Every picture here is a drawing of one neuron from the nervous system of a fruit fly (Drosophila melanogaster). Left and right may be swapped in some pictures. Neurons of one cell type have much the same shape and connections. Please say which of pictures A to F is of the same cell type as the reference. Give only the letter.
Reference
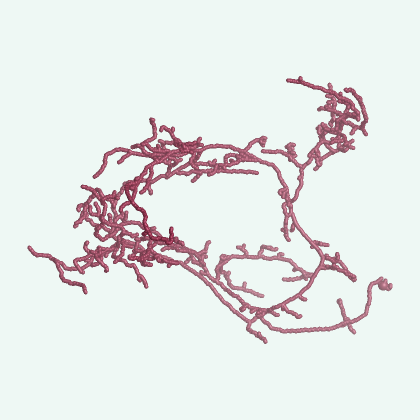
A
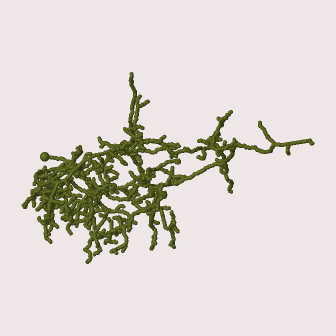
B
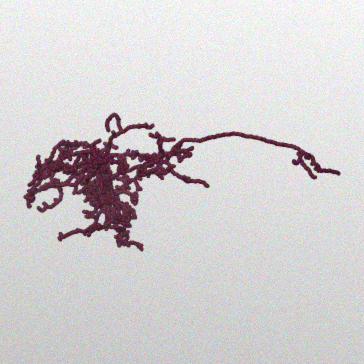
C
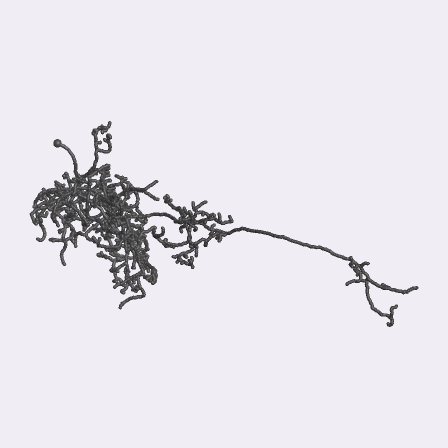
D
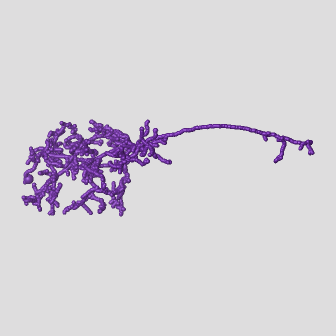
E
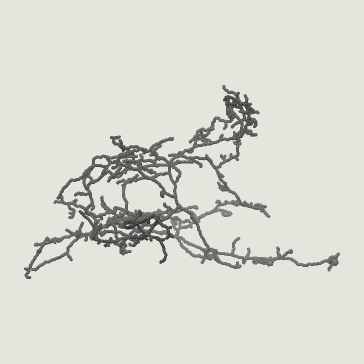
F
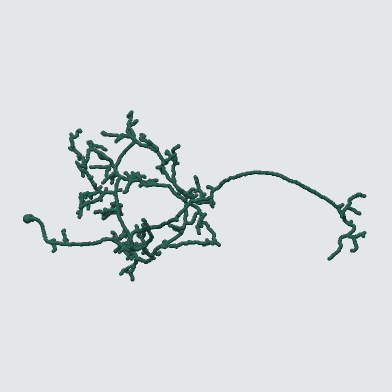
E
